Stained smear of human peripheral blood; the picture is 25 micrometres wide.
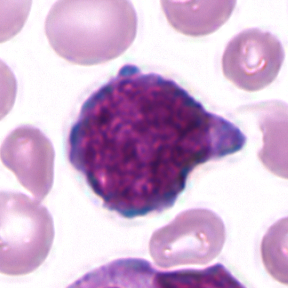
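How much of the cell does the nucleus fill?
Almost all; a thin blue cytoplasmic rim shows only at the edge.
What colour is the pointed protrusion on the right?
Paler lilac than the nucleus.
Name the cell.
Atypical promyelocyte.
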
